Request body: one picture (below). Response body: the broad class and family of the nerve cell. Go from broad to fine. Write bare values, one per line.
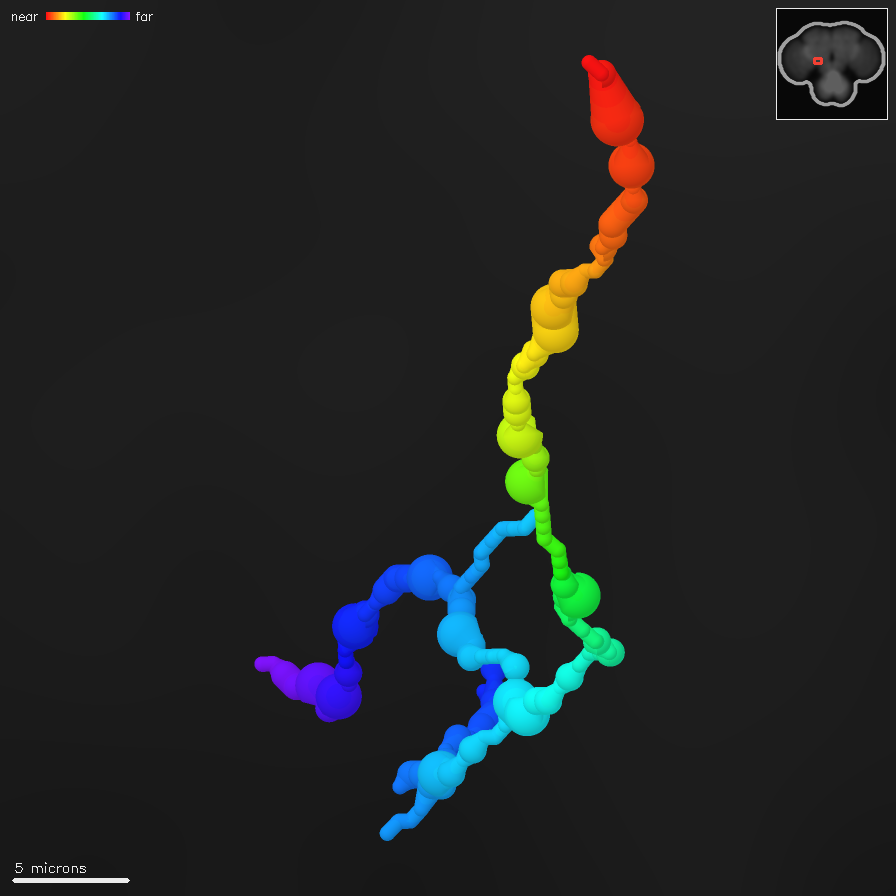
sensory neuron entering the brain
class mechanosensory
